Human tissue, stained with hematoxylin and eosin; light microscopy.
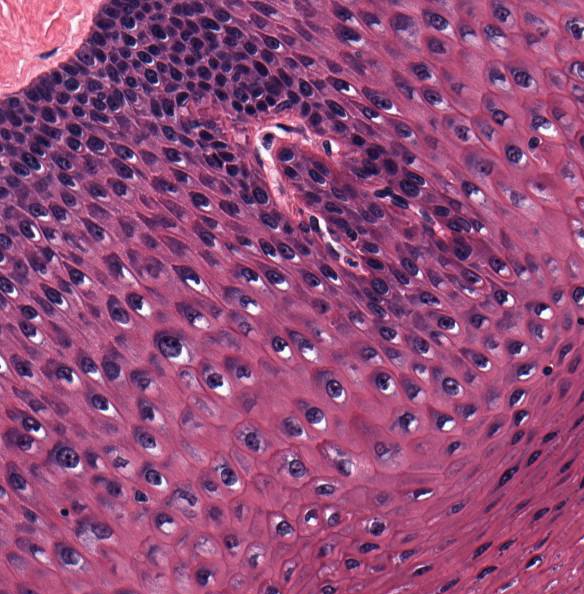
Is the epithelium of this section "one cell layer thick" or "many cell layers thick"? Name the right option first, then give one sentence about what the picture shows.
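Many cell layers thick. Nearly the whole field is occupied by stratified squamous epithelium.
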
